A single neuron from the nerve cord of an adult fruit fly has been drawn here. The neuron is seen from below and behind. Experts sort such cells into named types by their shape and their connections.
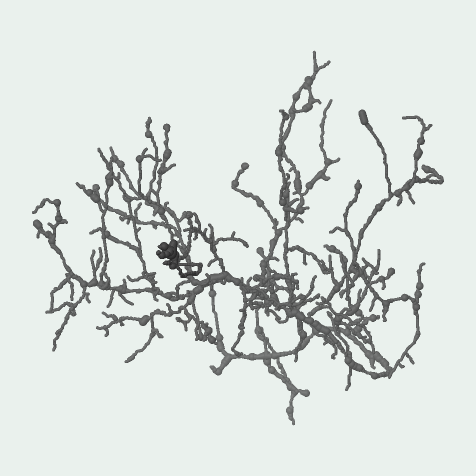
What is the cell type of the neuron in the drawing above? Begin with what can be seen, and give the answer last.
As drawn here it is about as wide as it is tall. It is a nerve-cord intrinsic neuron. It is of cell type IN06B055.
